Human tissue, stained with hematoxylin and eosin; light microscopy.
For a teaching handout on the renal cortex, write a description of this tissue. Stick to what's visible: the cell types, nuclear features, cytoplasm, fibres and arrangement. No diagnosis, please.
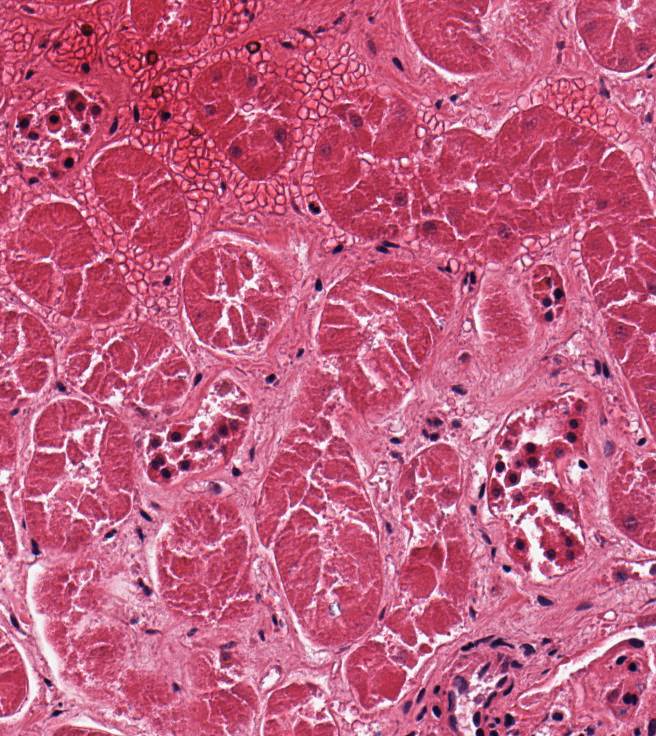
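Look first at the nests: their cells have abundant cytoplasm that is intensely eosinophilic. Within the large nests, the nuclei are sparse, small and round. In many nests, numerous white cracks break up the cytoplasm. Between the nests, notice the pale pink fibrous stroma with its scattered spindle-shaped nuclei.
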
